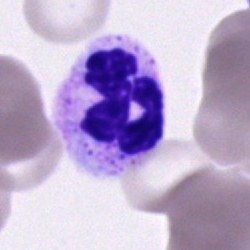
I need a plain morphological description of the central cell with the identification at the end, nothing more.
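Looking at the outline first, it is smooth and roughly oval. The chromatin comes out dark purple and coarsely clumped. Around the nucleus there is plenty of pale lilac cytoplasm, and I can't find a single vacuole in it. This is a segmented neutrophil.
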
